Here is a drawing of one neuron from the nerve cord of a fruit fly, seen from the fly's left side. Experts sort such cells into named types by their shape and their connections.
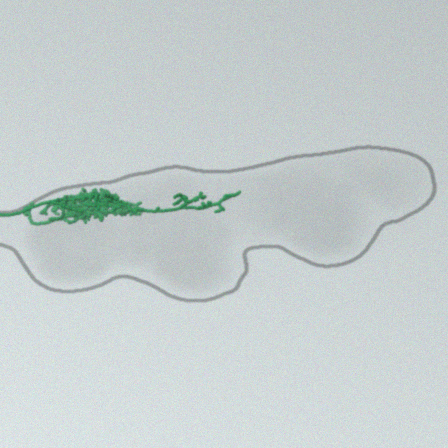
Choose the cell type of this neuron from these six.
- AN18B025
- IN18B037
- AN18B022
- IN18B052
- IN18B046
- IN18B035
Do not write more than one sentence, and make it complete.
The cell type name for this neuron is AN18B025.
